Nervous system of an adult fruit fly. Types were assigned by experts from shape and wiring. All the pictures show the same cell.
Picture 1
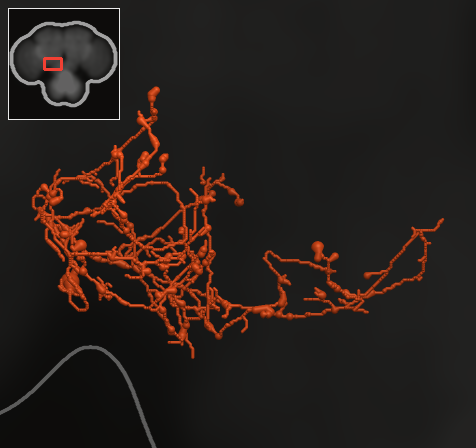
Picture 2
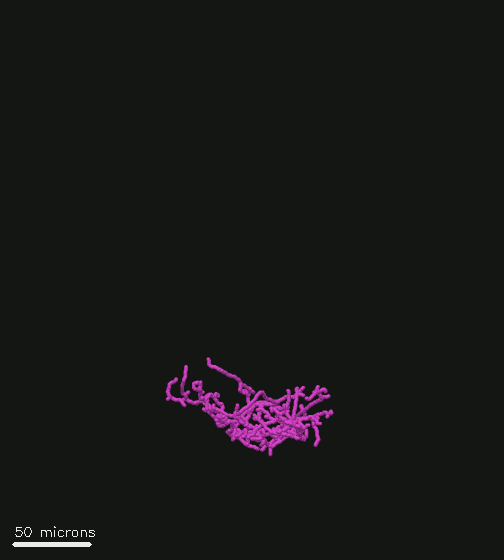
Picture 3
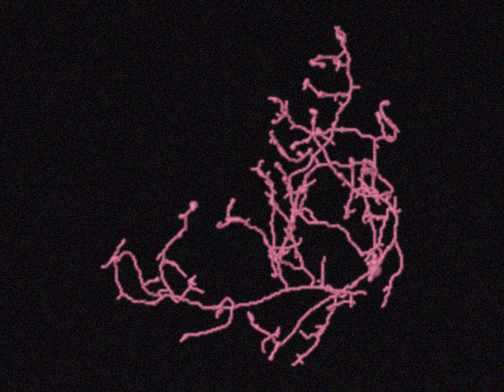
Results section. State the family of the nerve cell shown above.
hemilineage WEDa1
